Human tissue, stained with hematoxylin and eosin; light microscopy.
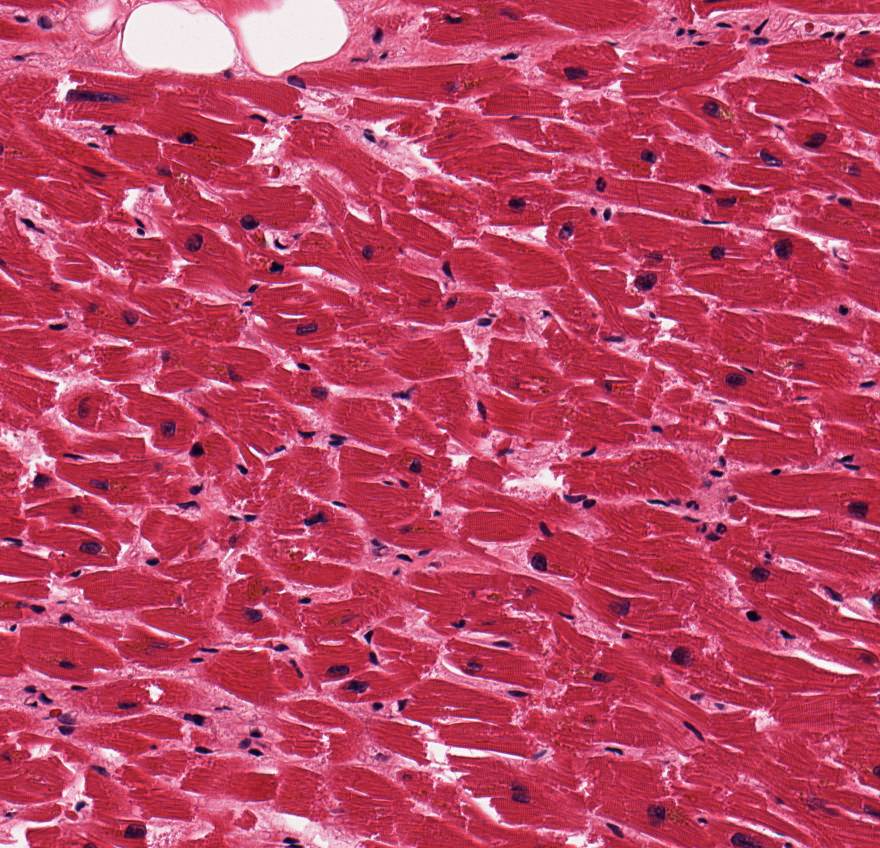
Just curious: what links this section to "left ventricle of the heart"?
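For the left ventricle of the heart, the matching feature is that the muscle fibres here branch and join neighbouring fibres.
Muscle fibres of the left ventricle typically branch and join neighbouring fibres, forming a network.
Next on the list: fine yellow-brown granules in the cytoplasm of some fibres, close to the nucleus. Then, between the fibres, thin strands of pale pink loose connective tissue carrying small dark elongated nuclei. Last, two rounded clear spaces at the top edge, left of centre.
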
